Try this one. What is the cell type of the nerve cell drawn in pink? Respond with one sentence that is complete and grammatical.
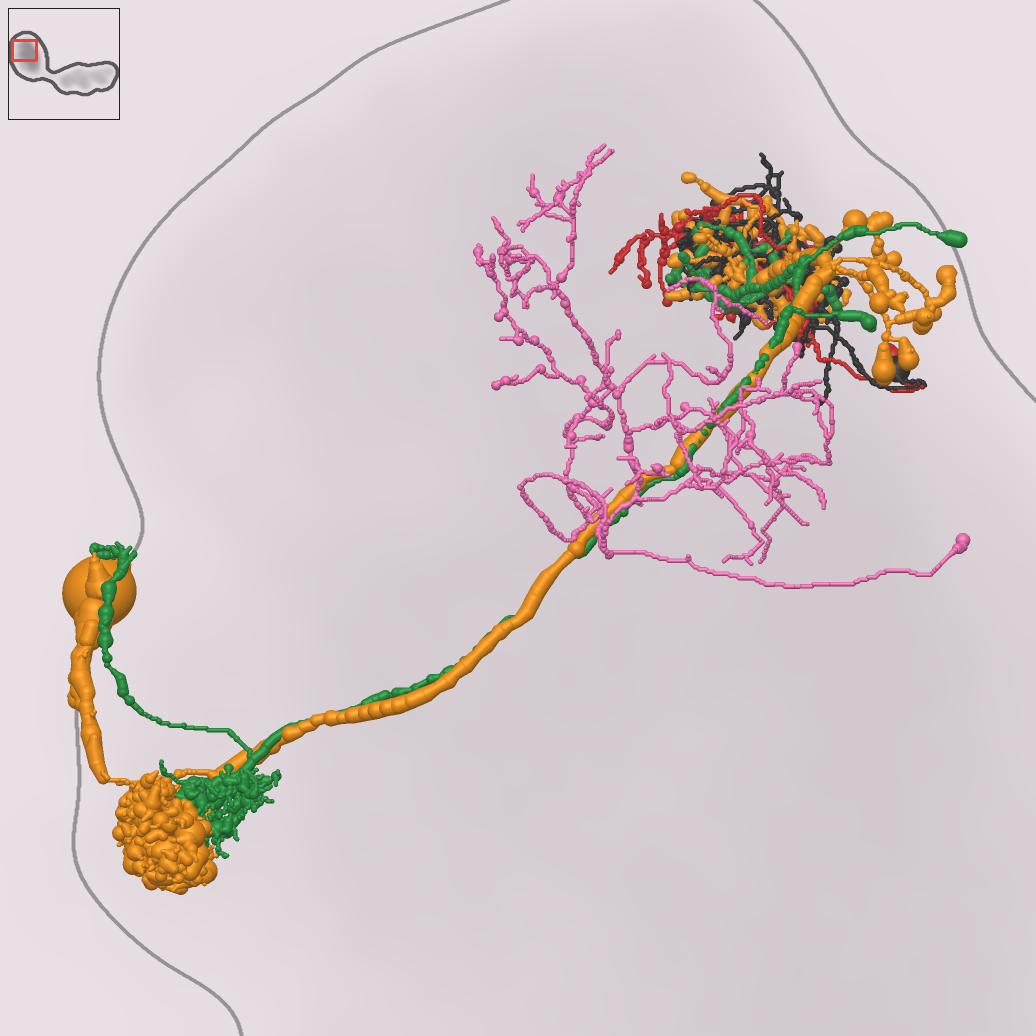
This nerve cell is given the cell type CL272_b2.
